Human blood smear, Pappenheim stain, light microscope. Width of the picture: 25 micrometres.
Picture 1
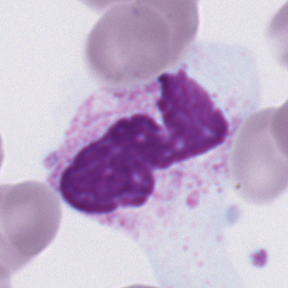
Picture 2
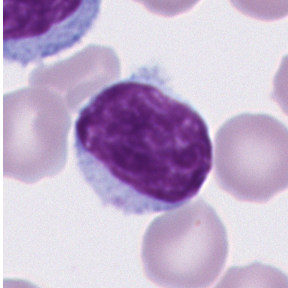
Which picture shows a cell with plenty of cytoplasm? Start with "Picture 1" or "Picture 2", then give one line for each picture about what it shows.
Picture 1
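In picture 1: The cytoplasm is plentiful and very pale, almost colourless.
In picture 2: The cytoplasm forms a narrow rim that is widest at the lower left of the nucleus.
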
